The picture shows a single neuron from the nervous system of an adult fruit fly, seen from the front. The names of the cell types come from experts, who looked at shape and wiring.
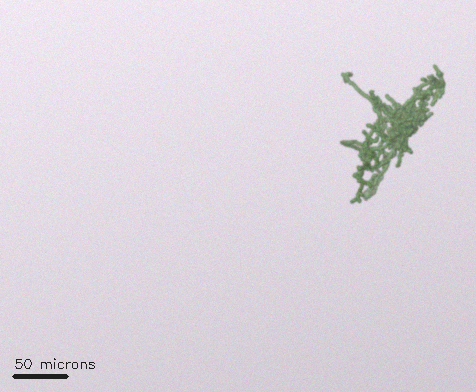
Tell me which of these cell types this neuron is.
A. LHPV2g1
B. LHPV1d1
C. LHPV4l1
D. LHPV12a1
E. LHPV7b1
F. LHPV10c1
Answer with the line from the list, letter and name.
A. LHPV2g1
